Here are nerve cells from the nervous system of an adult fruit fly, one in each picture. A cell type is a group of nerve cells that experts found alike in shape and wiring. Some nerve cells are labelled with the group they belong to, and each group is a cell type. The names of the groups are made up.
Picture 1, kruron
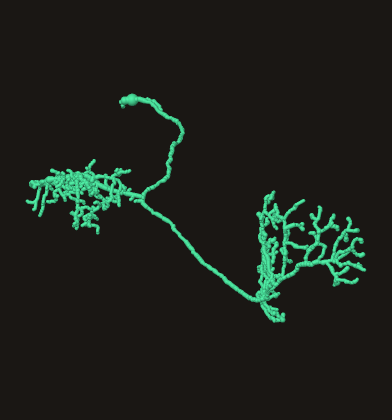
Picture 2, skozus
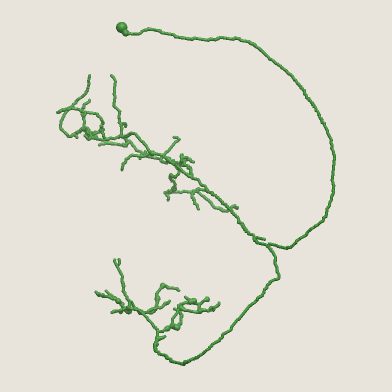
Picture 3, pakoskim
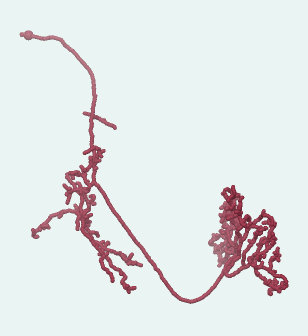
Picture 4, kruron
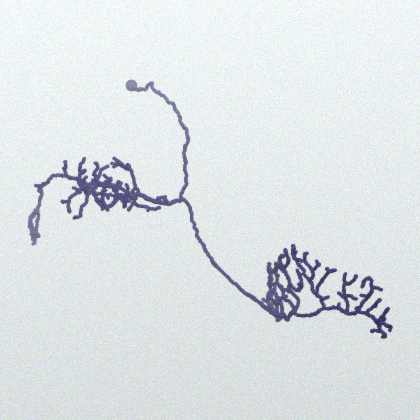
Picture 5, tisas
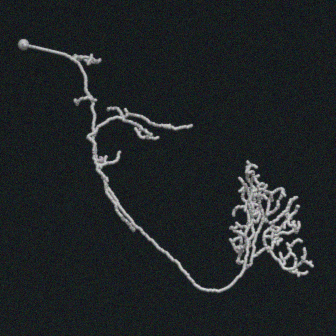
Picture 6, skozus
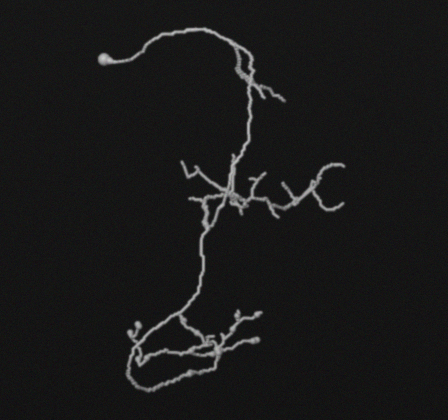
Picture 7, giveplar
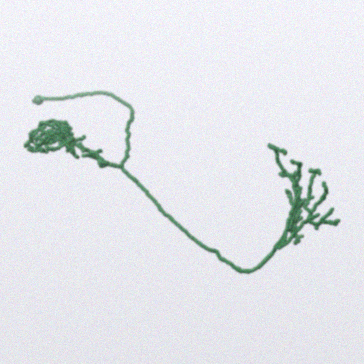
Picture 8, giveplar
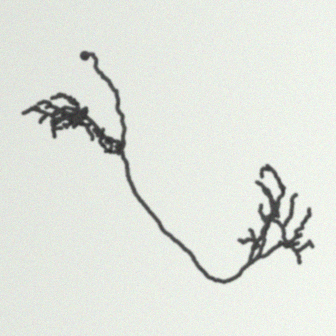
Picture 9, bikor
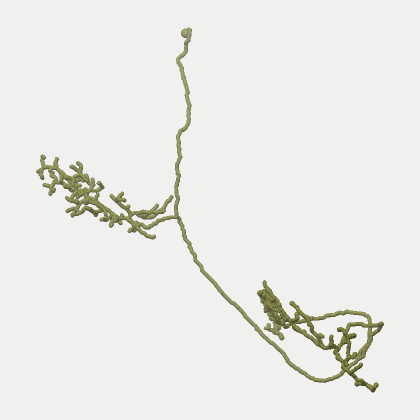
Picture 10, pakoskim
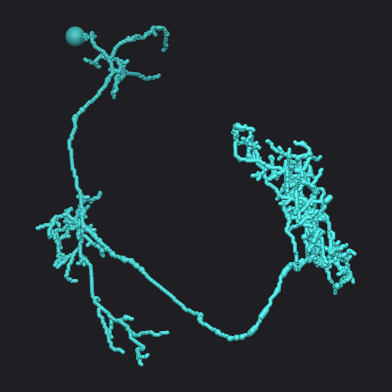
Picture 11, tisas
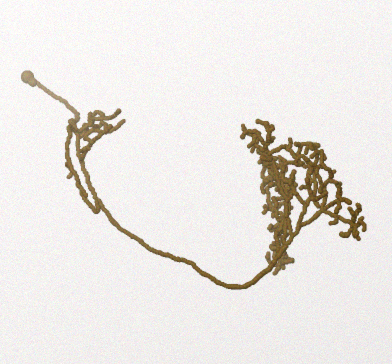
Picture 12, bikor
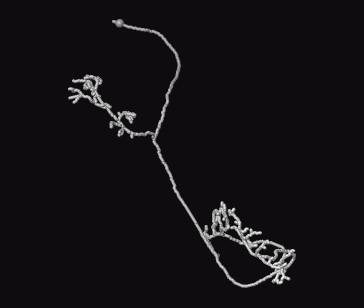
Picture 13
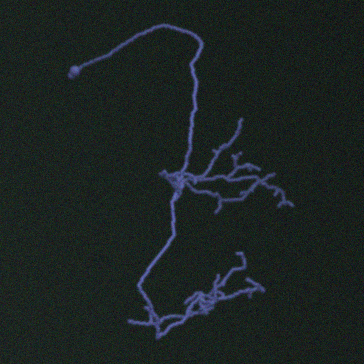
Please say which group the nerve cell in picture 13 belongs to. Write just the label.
skozus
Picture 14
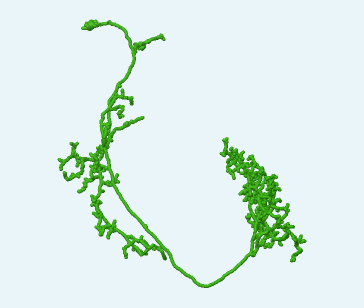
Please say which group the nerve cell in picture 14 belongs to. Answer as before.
pakoskim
